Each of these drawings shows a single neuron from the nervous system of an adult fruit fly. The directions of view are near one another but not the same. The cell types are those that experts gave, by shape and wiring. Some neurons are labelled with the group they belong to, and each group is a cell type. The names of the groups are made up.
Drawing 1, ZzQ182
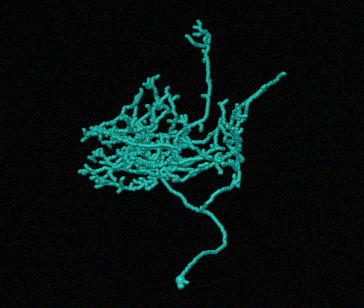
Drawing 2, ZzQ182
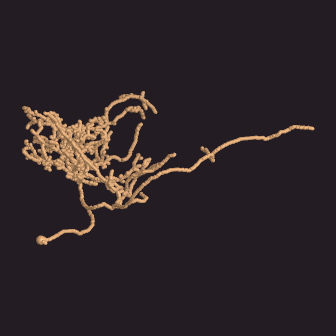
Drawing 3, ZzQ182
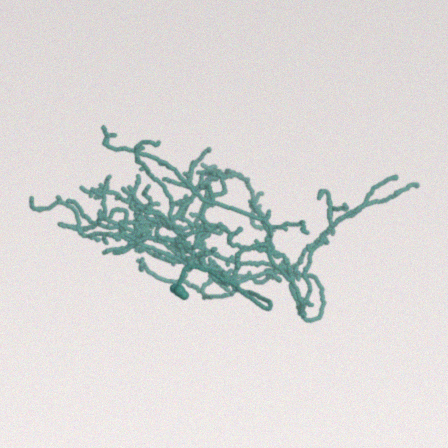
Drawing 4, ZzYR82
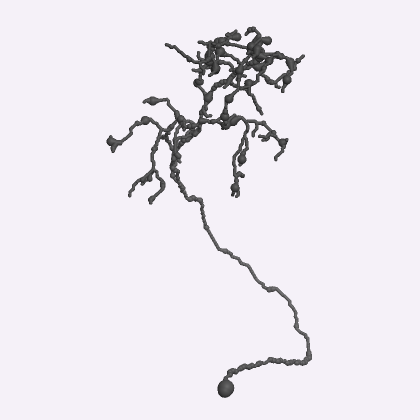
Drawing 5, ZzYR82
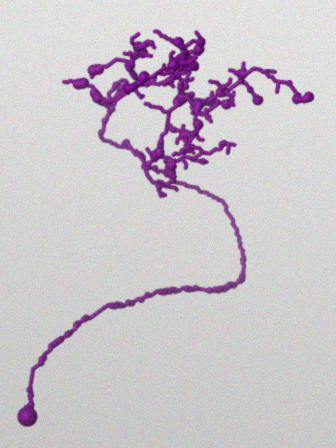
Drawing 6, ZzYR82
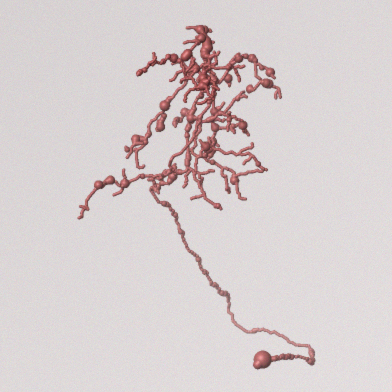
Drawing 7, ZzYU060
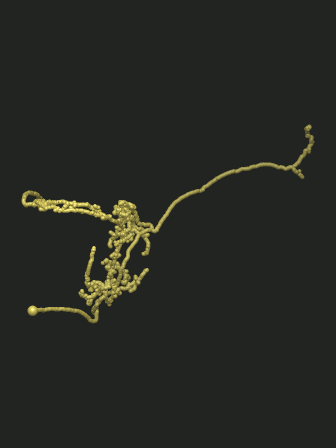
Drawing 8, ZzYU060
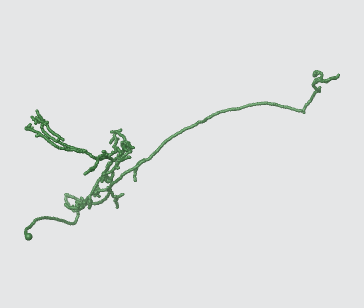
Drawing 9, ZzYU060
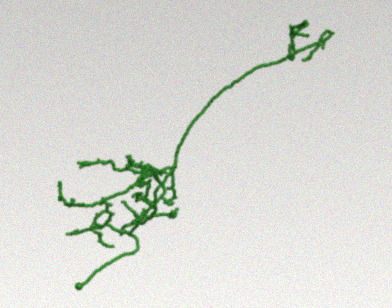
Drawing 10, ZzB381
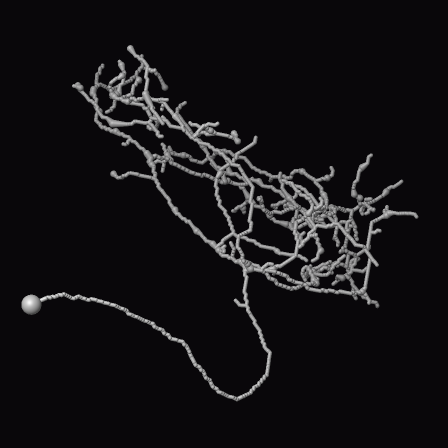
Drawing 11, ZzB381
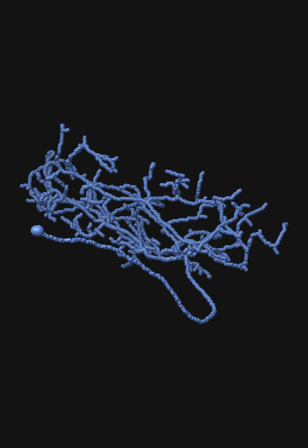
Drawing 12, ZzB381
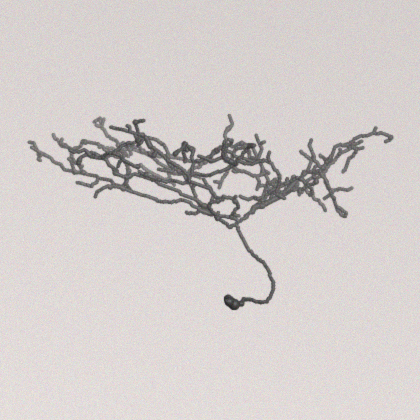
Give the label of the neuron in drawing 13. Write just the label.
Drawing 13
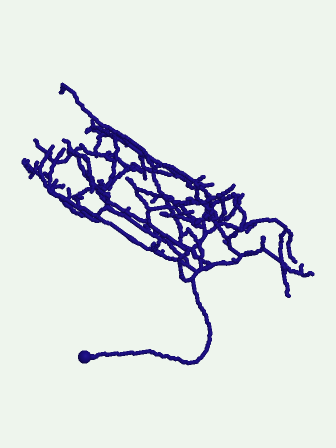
ZzB381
